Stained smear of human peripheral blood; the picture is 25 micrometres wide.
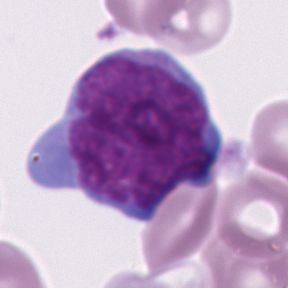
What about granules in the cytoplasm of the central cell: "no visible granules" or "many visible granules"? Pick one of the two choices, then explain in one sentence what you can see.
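No visible granules. No granules are seen in the cytoplasm.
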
